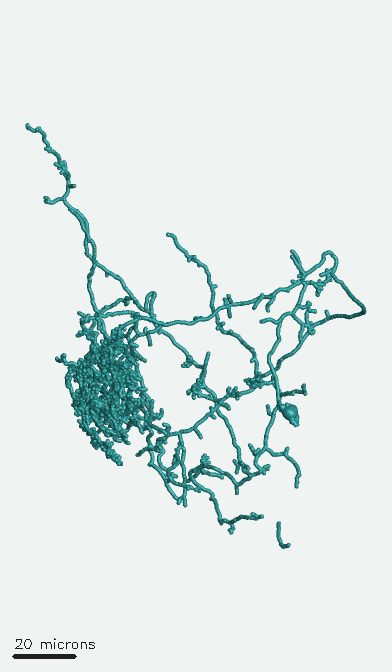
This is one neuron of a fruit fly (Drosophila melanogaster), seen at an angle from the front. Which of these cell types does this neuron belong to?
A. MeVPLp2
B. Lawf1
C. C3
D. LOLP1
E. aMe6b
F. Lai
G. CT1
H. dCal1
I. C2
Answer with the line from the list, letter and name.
D. LOLP1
